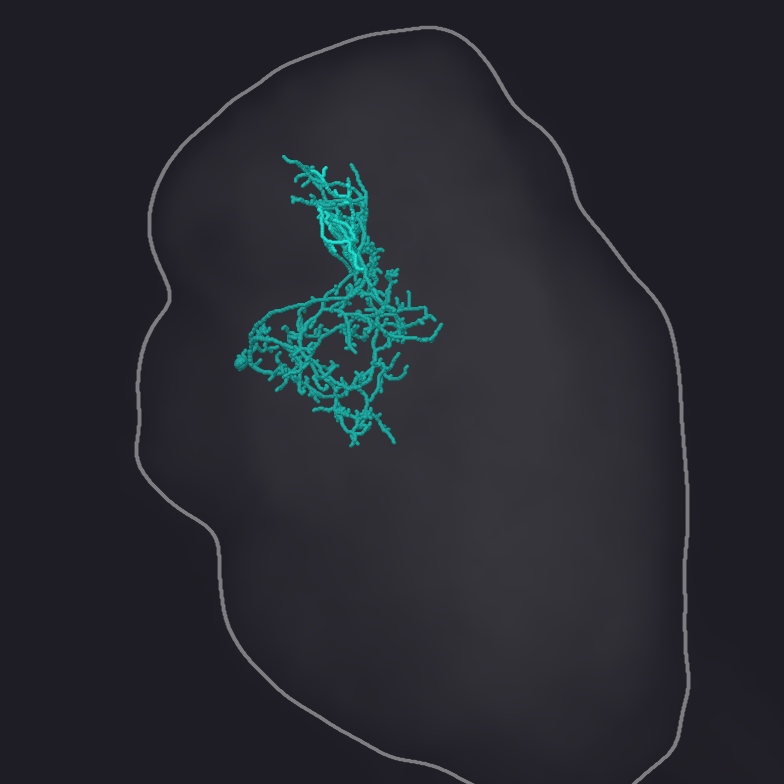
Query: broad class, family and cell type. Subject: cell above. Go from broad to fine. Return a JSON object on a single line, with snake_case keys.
{"broad_class": "central-brain intrinsic neuron", "family": "hemilineage VLPa1_medial", "cell_type": "AVLP728m"}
